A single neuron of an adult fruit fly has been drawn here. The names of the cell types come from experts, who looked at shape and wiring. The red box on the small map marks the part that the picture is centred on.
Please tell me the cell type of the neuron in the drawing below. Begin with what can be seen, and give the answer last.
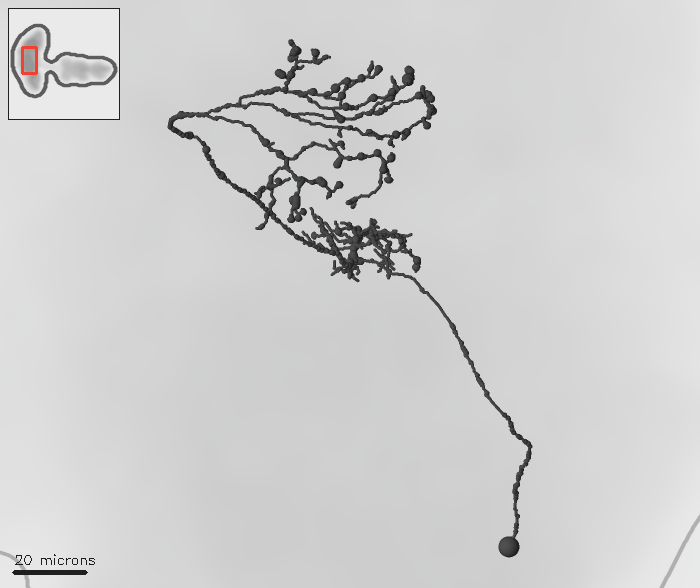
It lies in the brain. By the scale bar it is about 140 microns tall in this view. Dozens of branch ends can be seen. It is a central-brain intrinsic neuron. The cell type is FB1E_b.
